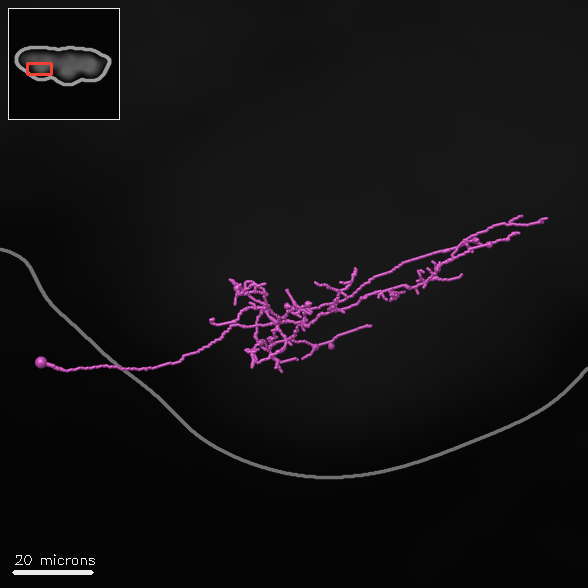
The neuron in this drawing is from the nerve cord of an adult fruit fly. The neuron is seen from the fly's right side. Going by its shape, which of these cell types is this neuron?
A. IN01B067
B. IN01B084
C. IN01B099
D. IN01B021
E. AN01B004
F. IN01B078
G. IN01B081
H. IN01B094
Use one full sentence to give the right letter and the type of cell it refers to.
Option B, IN01B084, is the cell type of the neuron.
